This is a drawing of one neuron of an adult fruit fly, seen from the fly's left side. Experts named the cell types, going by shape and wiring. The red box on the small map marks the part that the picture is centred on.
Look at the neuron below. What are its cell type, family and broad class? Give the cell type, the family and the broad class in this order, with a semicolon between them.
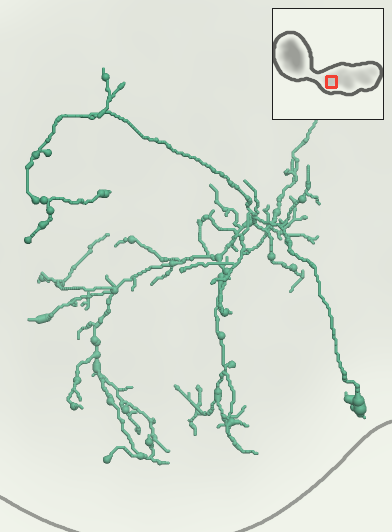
IN04B115; hemilineage 04B; nerve-cord intrinsic neuron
